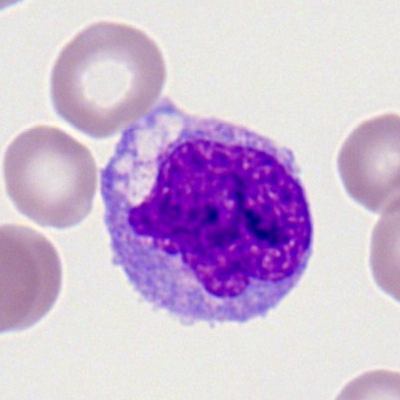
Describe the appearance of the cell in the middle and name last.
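The nucleus shows an irregular, folded outline. Its chromatin is dark purple and lacy, broken by many small pale gaps. Fine, faint lilac granules dust the cytoplasm, and a pale, foamy patch sits in it at the upper left. This cell is a monocyte.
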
